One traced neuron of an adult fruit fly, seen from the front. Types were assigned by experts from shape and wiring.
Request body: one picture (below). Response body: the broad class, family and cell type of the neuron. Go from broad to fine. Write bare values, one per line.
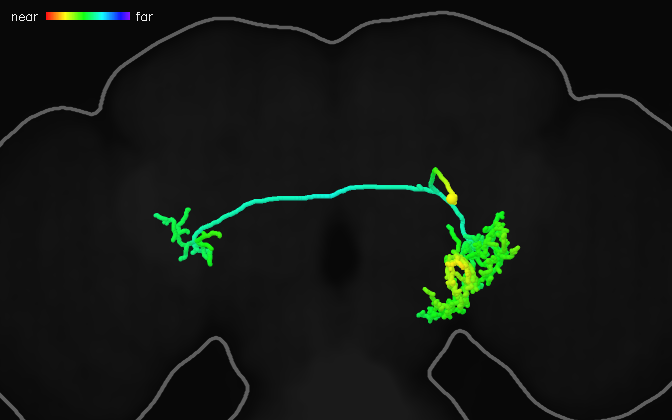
central-brain intrinsic neuron
hemilineage VLPa2
CB4248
